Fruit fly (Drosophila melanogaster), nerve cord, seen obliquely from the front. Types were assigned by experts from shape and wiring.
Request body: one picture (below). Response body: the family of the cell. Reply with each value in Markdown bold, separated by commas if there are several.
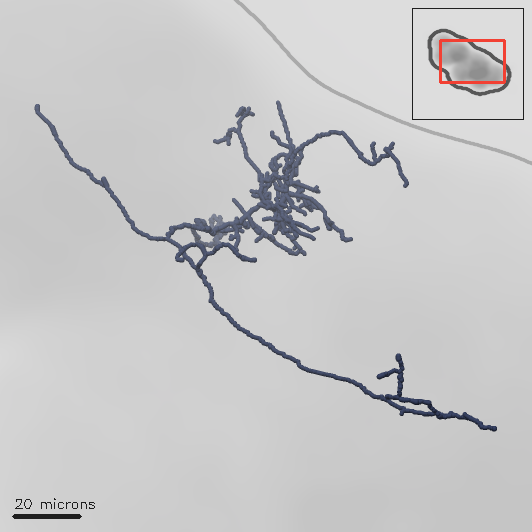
**hemilineage 08B**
